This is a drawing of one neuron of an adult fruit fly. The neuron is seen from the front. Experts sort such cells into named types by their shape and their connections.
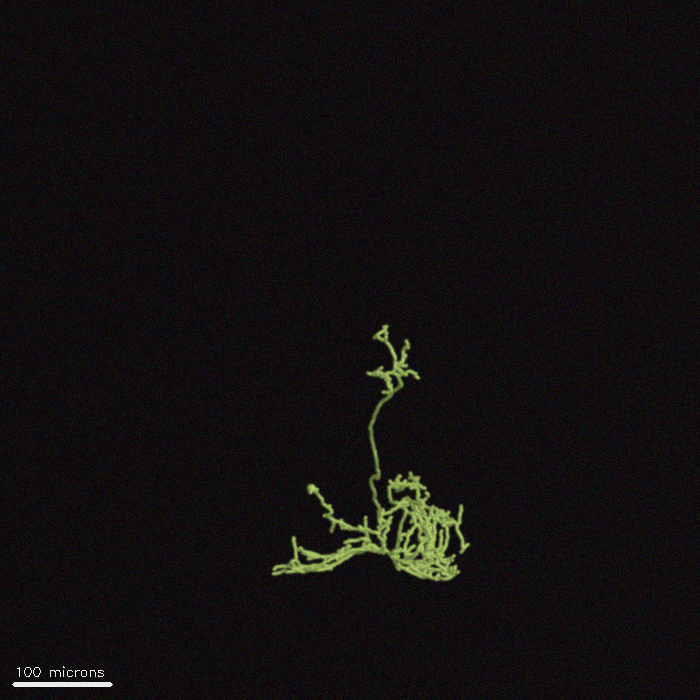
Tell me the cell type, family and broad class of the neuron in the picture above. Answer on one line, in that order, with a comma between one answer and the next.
AN09B006, hemilineage 09B, ascending neuron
